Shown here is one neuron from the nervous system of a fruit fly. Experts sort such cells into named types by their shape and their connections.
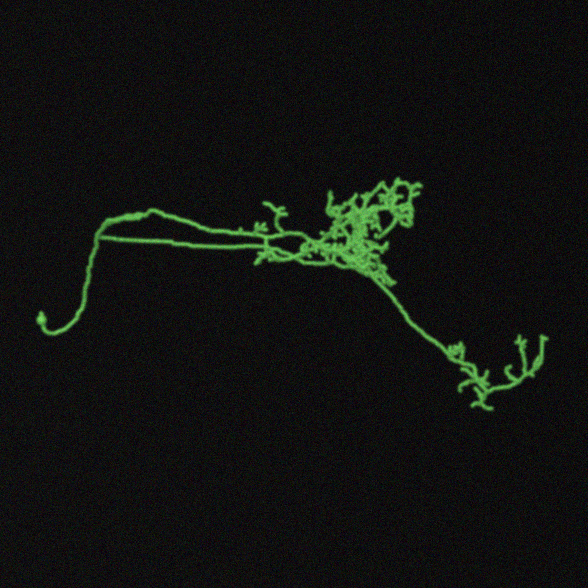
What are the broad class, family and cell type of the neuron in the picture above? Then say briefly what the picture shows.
This is a central-brain intrinsic neuron. Its family is hemilineage VLPl&p1_posterior. Its cell type is SMP568_c. Its cell body lies on the left of the picture. The picture shows dozens of branch ends.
